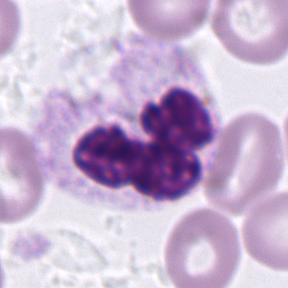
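Segmented neutrophil in a stained smear of human peripheral blood, viewed by light microscopy. The cell outline is roughly round. Its chromatin is dark purple and coarsely clumped. The nucleus lies toward the lower right, so the abundant, pale pinkish-lilac cytoplasm is broader at the upper left.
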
